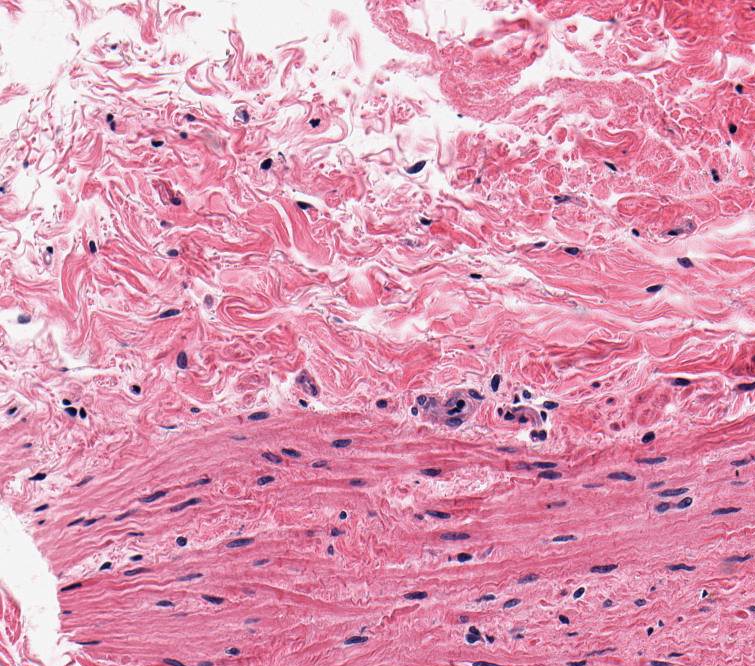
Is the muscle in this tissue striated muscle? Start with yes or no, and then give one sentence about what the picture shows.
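No. The upper two-thirds of the field is connective tissue and the lower third is a band of smooth muscle.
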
